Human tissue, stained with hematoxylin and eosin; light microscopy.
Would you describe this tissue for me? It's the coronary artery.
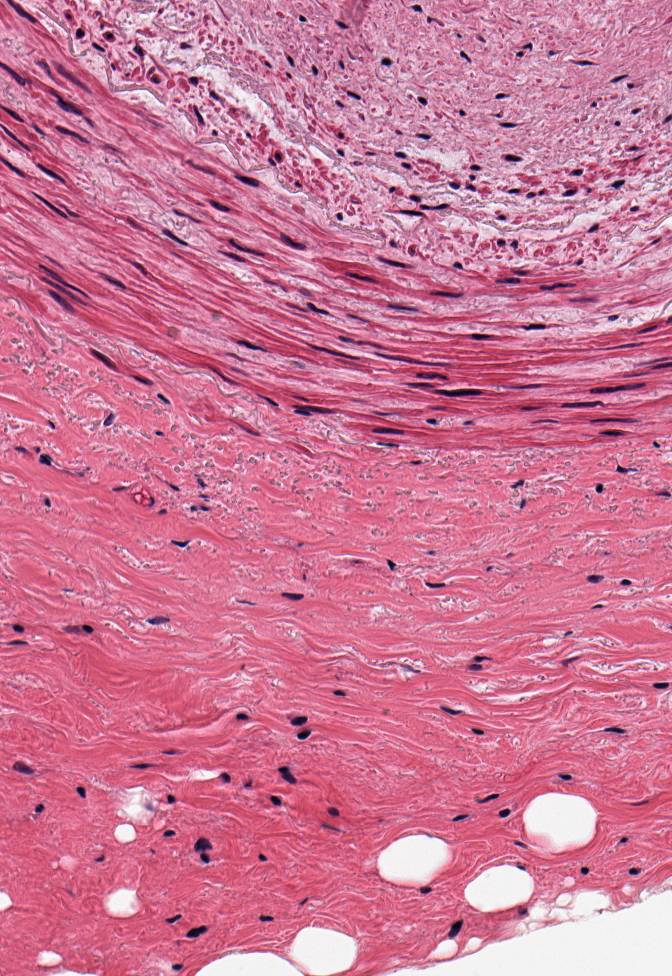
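Tissue layers sweep in a curve around the upper right of the field. Just beneath the loose area, a band of wavy fibres holds crowded elongated spindle-shaped nuclei that follow the curve. Nuclei in the dense collagen of the lower half are small and sparse. Round clear empty spaces lie along the bottom, largest toward the bottom right.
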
